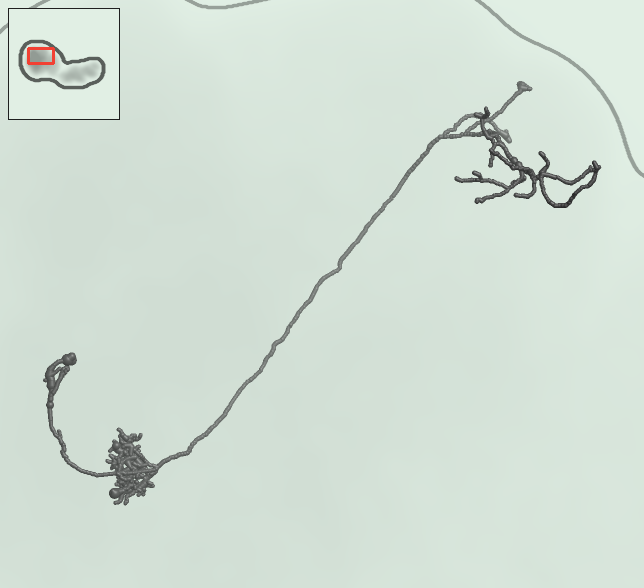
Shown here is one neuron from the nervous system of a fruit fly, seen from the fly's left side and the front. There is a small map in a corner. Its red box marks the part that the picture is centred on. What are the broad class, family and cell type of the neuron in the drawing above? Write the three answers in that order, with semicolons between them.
central-brain intrinsic neuron; hemilineage ALad1; VM7v_adPN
